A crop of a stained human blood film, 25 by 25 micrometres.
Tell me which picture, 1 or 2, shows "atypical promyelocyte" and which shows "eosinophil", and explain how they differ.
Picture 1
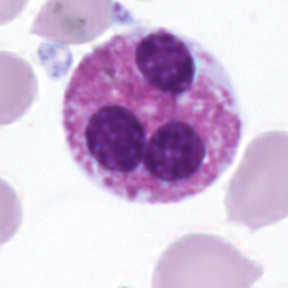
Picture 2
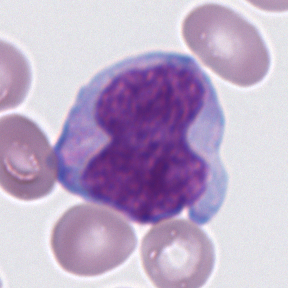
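The first picture is the eosinophil, the second the atypical promyelocyte. The eosinophil has a round, smooth outline with no projections from its surface.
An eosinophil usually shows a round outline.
Its nucleus is in three pieces, each with dense, dark purple chromatin and no visible nucleoli, and abundant cytoplasm surrounds them all. Just outside its upper left edge sits a small pale purple granular fragment. The atypical promyelocyte, about 16 micrometres across, has a nucleus notched on both left and right, giving it a waisted, two-lobed shape, and filling about 60% of the cell's area.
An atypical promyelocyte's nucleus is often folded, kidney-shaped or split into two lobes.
Its cytoplasm is pale greyish blue, forming a wider rim on the left and right than at the top, with no coarse granules and no vacuoles. Its outline is irregular, with a rounded bulge at the lower right, quite unlike the eosinophil's smooth, round edge.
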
